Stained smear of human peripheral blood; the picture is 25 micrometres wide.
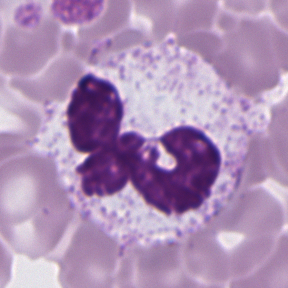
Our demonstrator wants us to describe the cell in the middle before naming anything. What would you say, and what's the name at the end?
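Notice first the roughly round outline. The right-hand lobe curls into a C shape around a small clear space. You won't see nucleoli in the nucleus, but fine violet granules are scattered throughout the cytoplasm. This is a segmented neutrophil.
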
